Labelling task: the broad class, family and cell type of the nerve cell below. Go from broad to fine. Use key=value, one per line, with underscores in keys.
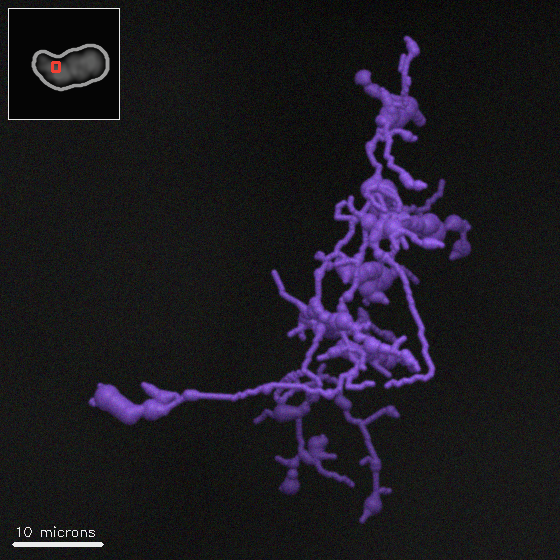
broad_class=optic-lobe intrinsic neuron
family=Dm
cell_type=Dm9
